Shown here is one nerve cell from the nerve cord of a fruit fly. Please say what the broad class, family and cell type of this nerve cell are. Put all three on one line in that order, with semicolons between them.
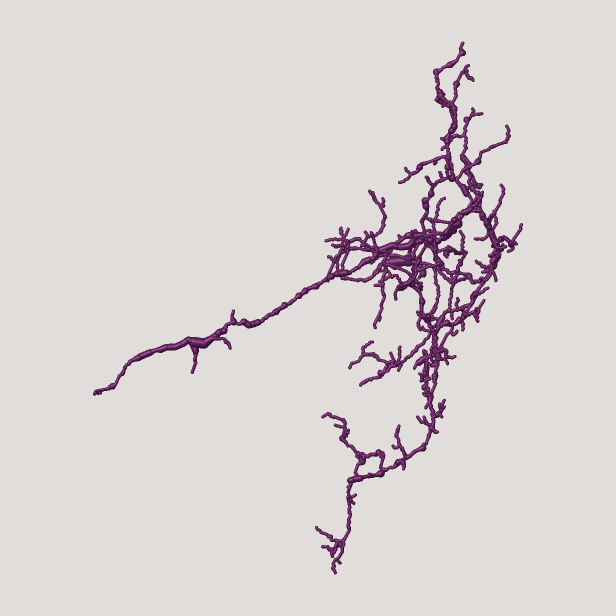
nerve-cord intrinsic neuron; hemilineage 13A; IN13A032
